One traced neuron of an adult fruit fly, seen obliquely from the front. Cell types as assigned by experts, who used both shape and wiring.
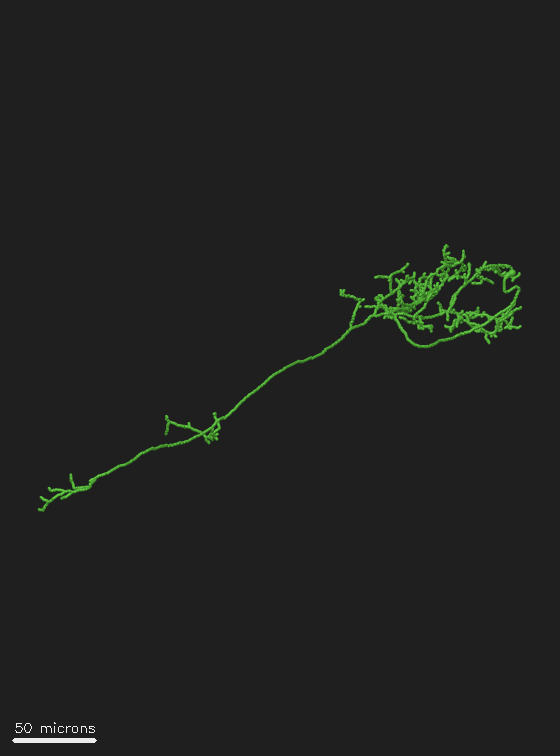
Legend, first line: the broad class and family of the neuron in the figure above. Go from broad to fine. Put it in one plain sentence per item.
A nerve-cord intrinsic neuron of hemilineage 09B.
